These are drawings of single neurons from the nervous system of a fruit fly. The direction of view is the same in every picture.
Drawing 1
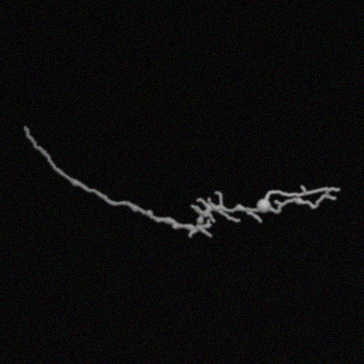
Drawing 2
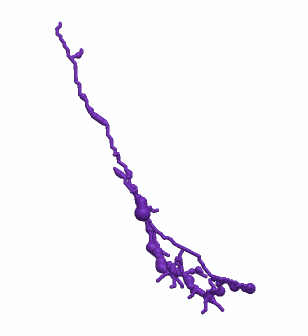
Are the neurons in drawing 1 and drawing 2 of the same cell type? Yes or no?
yes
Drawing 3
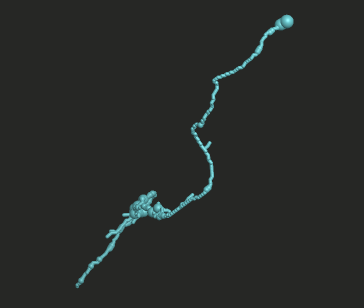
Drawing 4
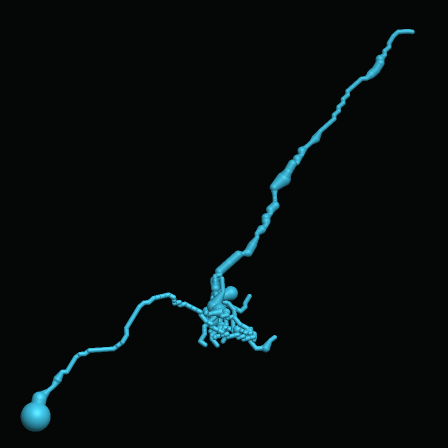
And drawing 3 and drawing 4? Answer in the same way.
yes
